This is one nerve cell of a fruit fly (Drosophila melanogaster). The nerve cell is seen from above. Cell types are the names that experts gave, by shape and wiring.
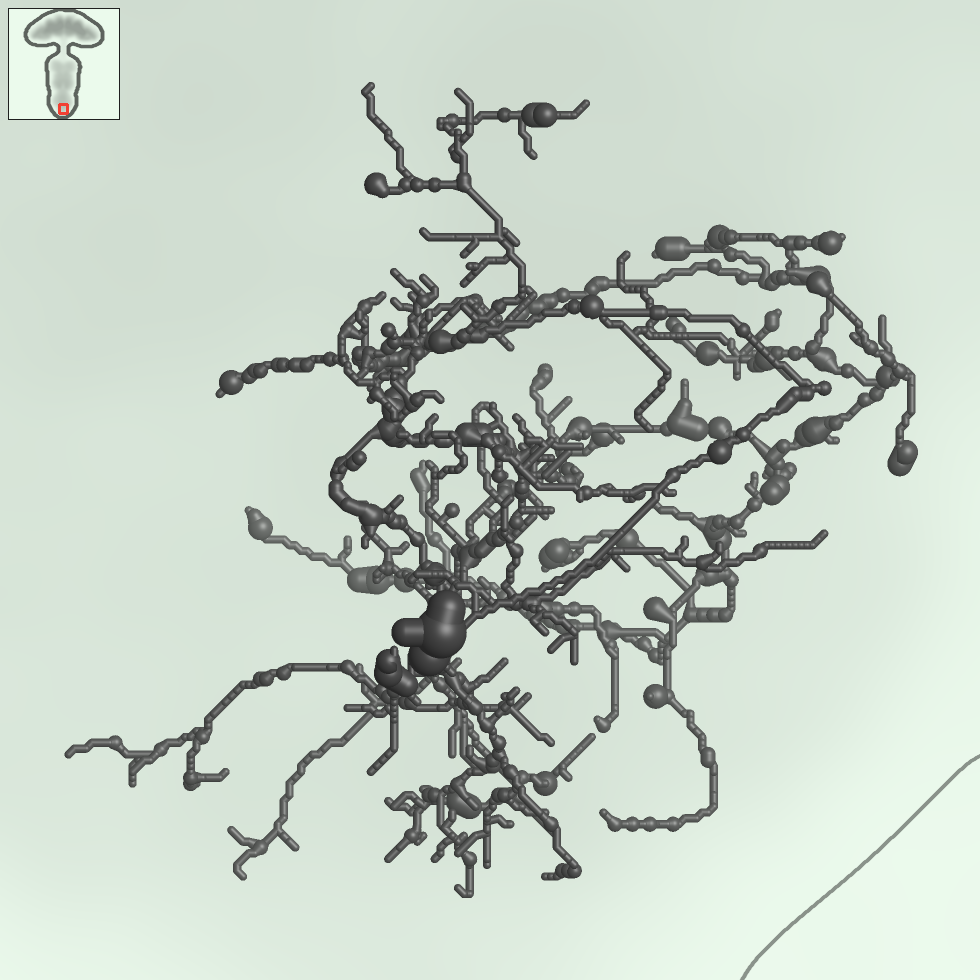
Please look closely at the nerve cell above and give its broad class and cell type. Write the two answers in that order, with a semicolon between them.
nerve-cord intrinsic neuron; INXXX417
